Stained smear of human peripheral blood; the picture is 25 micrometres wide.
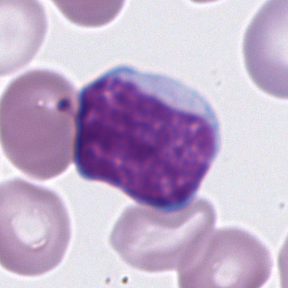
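Myeloblast at the centre of the smear. Chromatin first: finely speckled with small pale spots, not gathered into coarse dark clumps. Cytoplasm next: pale blue, turning a deeper blue along the cell edge. Last, the cytoplasm shows neither granules nor vacuoles.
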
